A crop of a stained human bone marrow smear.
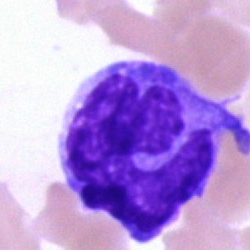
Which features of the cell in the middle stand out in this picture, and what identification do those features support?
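It's roughly round, though a tail of cytoplasm tapers out to the right. The nucleus is folded, and deep clefts split it into lobe-like parts. Its chromatin is dark purple and clumped, with paler streaks running between the clumps. Most of the cell is nucleus, so the cytoplasm is just a thin rim. That's a monocyte.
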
